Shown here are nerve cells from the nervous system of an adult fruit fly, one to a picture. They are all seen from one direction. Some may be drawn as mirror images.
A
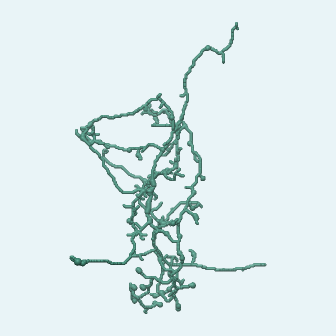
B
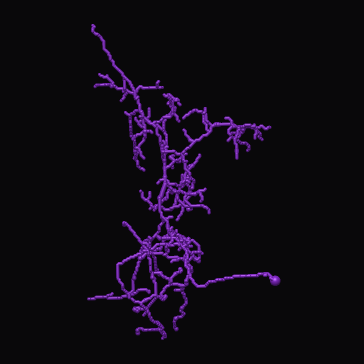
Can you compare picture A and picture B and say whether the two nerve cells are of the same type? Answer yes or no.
yes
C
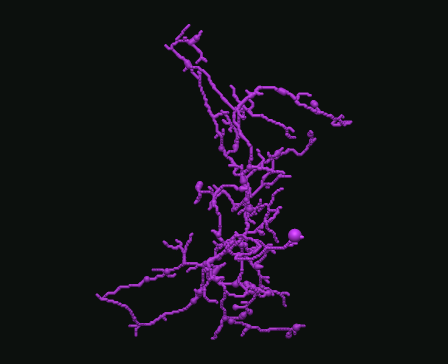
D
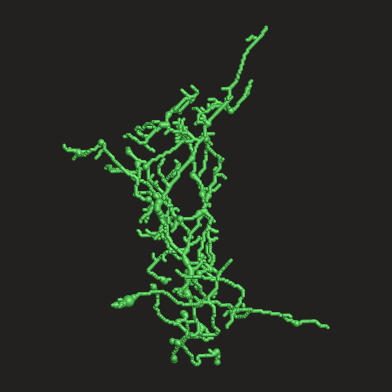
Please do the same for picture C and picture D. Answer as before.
yes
